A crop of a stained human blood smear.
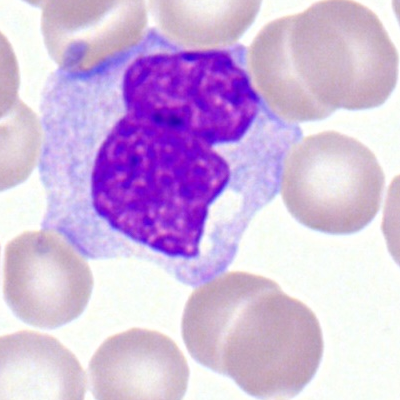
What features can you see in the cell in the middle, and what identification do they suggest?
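An irregular outline with angular corners bounds the cell. The cytoplasm is abundant relative to the nucleus and contains fine, dust-like pinkish-purple granules. No nucleolus is visible within the nucleus. The cell is a monocyte.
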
